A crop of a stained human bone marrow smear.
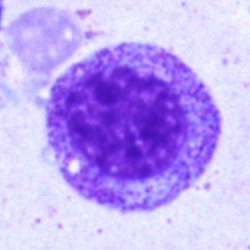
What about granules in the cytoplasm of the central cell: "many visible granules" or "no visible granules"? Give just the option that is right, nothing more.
Many visible granules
